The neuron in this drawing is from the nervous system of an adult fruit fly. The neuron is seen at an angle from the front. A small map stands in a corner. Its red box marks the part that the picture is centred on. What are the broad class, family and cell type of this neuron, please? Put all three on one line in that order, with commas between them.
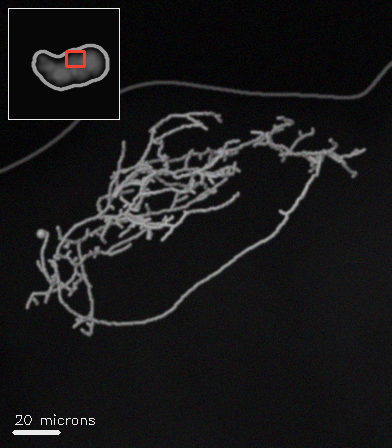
central-brain intrinsic neuron, hemilineage LHl2_dorsal, CB3507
